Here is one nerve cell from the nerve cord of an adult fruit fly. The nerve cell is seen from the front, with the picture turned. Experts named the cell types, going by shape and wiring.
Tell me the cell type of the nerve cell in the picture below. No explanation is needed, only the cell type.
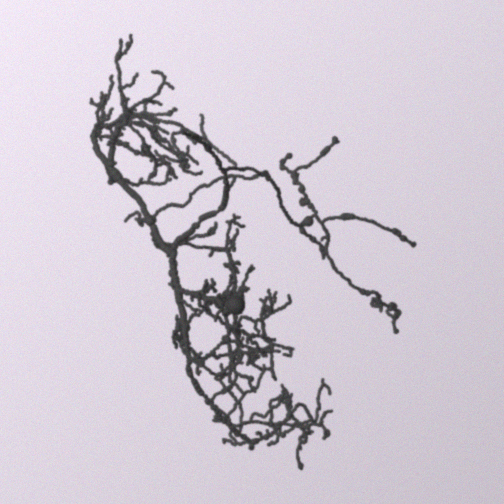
ANXXX108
